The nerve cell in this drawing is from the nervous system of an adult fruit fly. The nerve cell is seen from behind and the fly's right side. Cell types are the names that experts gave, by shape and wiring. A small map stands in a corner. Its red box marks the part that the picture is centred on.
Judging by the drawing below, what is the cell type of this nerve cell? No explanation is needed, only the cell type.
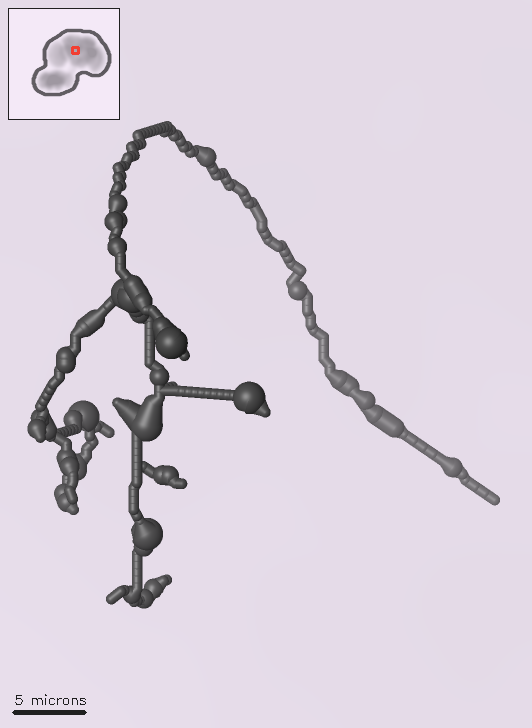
ORN_VL2p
